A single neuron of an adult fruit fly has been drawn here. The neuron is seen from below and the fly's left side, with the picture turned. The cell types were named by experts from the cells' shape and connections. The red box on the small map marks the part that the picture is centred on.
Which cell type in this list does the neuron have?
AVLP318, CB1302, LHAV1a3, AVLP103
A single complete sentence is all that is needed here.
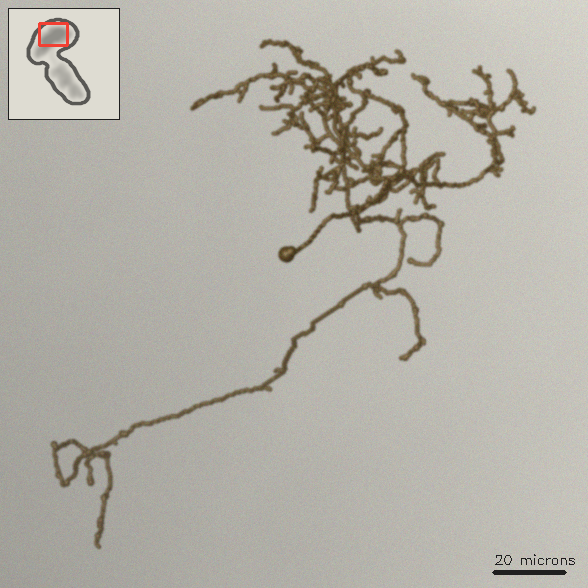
It is the cell type CB1302 to which this neuron belongs.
